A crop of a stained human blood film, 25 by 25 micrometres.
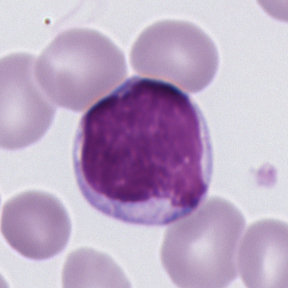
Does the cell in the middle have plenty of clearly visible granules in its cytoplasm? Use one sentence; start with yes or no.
No, this cell has a cytoplasm without visible granules.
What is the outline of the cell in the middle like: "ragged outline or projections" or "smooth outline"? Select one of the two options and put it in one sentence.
What bounds the cell is a smooth, even outline.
